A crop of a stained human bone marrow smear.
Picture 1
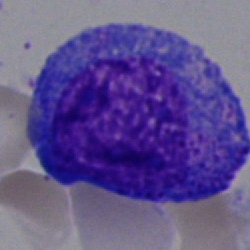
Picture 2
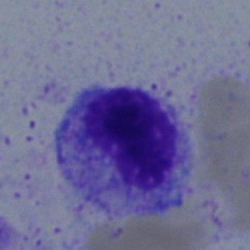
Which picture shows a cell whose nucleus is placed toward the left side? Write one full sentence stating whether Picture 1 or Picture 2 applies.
The nucleus of the cell in picture 1 is positioned toward the left side.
